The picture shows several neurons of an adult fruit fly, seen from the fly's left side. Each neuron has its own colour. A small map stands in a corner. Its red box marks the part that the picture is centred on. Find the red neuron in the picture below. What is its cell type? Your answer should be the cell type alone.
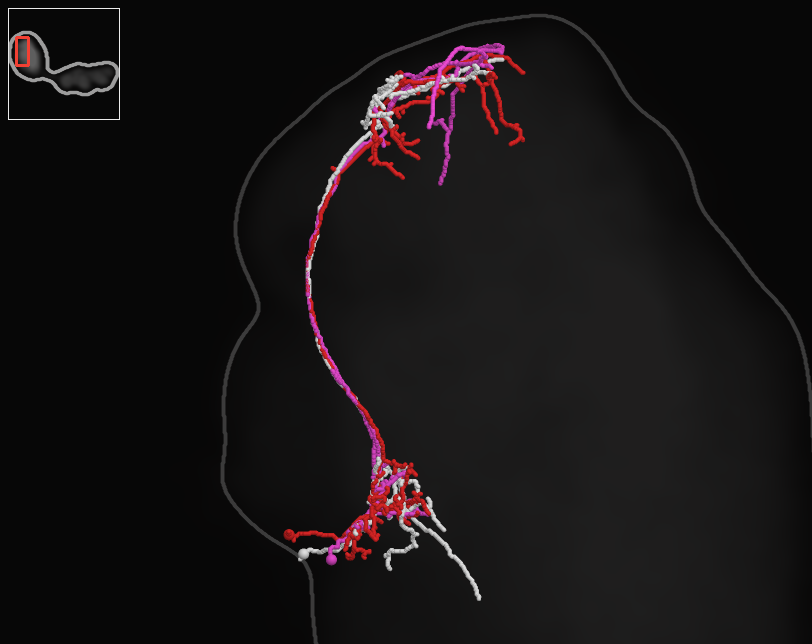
CB1024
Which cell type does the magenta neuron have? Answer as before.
FLA004m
